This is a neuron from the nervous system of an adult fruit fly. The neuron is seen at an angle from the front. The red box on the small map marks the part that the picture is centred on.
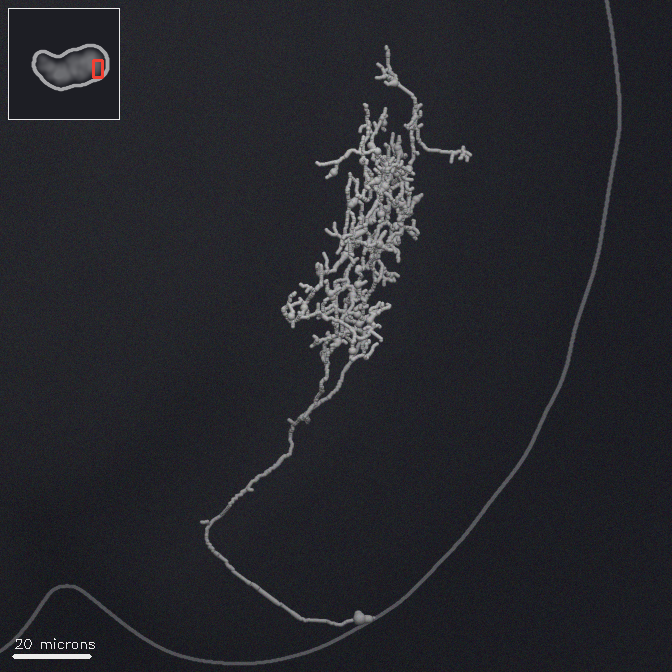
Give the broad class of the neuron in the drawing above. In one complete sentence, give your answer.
At the broad level, the class of the neuron is optic-lobe intrinsic neuron.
